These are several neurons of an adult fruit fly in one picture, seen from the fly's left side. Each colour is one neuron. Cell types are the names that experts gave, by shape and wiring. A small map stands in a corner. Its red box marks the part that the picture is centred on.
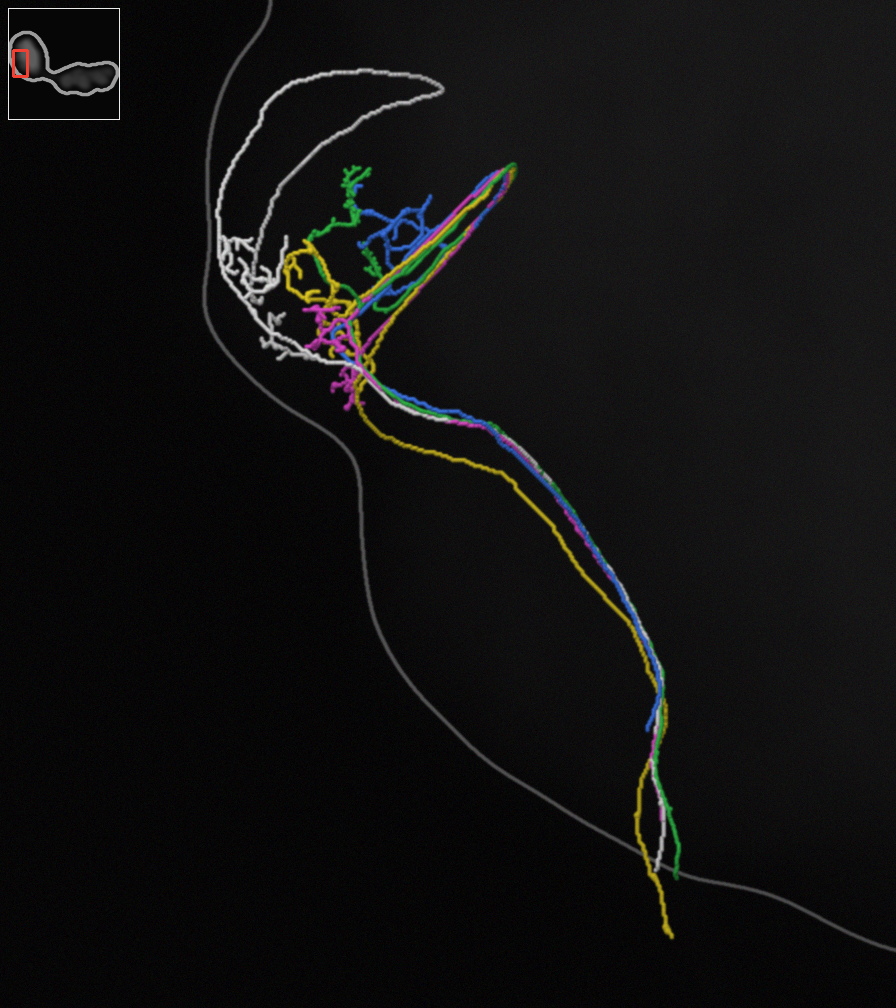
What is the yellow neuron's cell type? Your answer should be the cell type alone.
ORN_VC2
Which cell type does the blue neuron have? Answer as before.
ORN_VM7d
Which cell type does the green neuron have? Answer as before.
ORN_VM7v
